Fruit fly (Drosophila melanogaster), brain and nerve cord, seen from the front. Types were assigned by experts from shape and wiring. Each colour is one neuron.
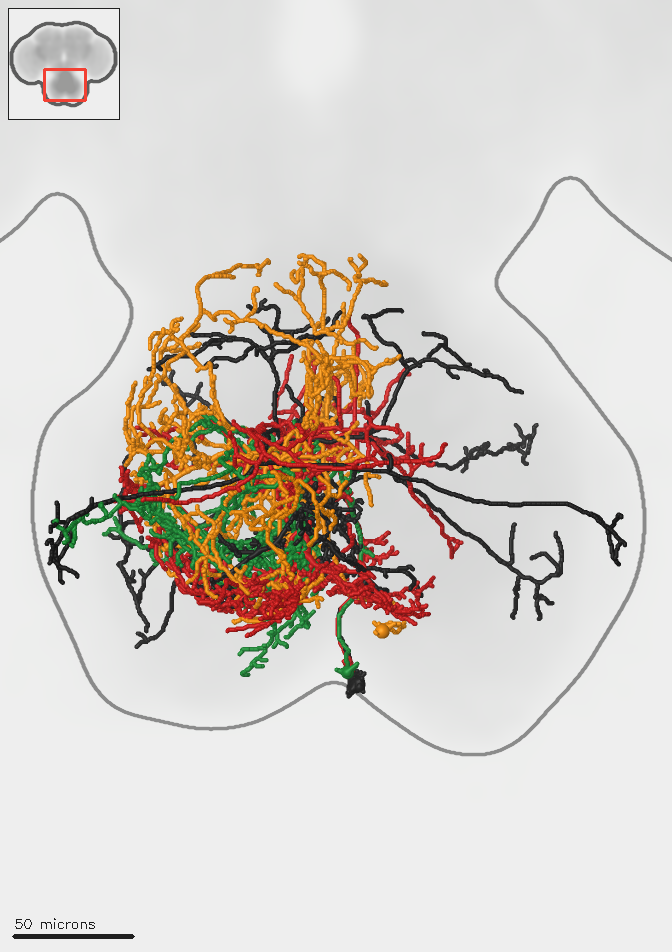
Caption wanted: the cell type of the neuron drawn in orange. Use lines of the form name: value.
cell type: IN10B006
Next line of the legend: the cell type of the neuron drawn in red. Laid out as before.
cell type: IN06B016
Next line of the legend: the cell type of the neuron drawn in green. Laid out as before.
cell type: IN06B032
